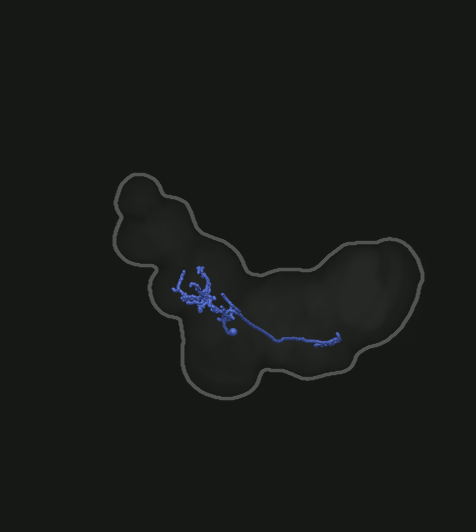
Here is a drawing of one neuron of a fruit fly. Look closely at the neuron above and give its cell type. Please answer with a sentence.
The cell type is AN08B099_d.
